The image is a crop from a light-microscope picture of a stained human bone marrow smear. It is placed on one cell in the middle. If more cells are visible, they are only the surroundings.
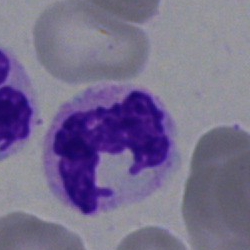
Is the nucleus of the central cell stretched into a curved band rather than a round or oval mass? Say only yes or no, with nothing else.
Yes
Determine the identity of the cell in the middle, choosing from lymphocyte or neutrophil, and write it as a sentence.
The single cell at the center of the crop is a neutrophil.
